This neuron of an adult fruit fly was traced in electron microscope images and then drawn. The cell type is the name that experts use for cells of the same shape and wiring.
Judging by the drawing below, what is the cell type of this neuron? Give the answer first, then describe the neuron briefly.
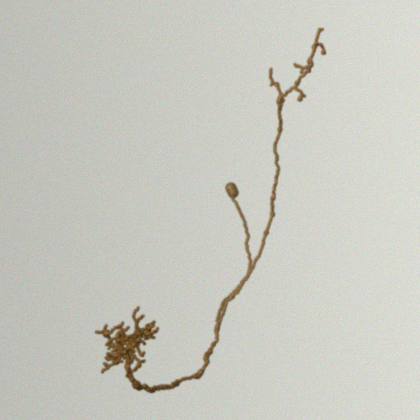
The cell type is LPC1. Its broad class is visual projection neuron. The cell body is in the middle of the picture. In this view it is taller than it is wide.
